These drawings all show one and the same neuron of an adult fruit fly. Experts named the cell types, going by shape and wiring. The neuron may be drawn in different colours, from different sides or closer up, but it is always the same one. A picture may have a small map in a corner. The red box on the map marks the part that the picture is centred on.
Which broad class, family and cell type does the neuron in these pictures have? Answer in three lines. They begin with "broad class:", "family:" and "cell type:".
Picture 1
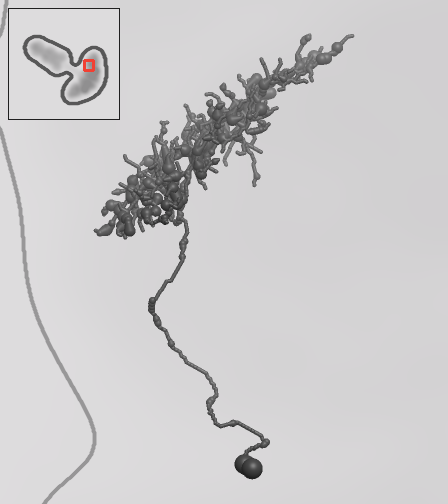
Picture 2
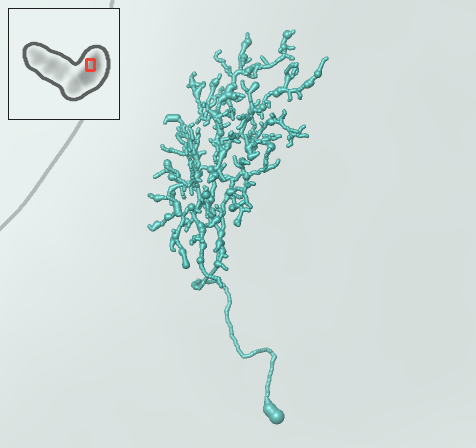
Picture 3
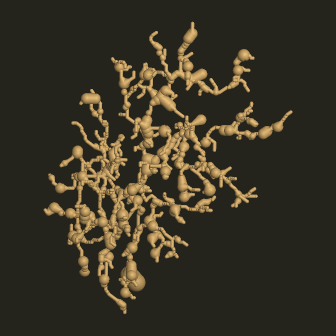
broad class: optic-lobe intrinsic neuron
family: Li
cell type: Li25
